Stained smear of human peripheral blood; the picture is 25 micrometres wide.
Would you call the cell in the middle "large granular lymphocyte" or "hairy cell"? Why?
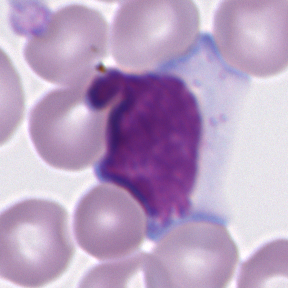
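Shown here is a large granular lymphocyte.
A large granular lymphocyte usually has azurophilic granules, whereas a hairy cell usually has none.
In this cell, a few tiny pinkish-purple dots lie in the cytoplasm to the right of the nucleus. Most of the cytoplasm lies on that side; it is pale blue, with a darker blue edge where it meets red cells. The outline is irregular and angular rather than round.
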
